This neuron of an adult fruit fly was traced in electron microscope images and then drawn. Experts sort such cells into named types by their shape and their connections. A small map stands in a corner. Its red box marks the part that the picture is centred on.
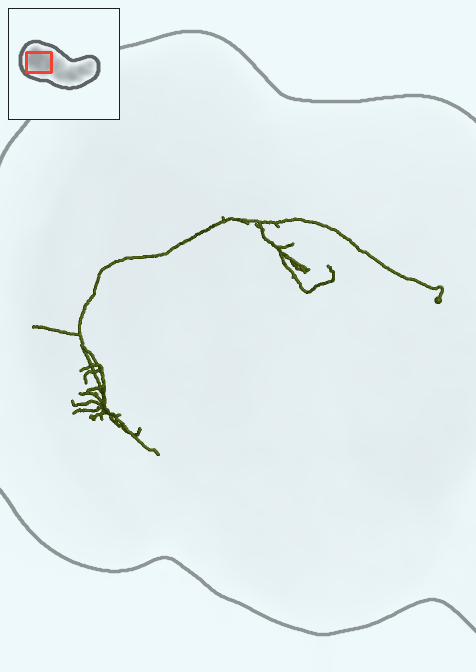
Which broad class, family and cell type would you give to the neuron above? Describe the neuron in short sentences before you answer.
Its cell body lies on the right of the picture. As drawn here it is wider than it is tall. This is a central-brain intrinsic neuron. Its family is hemilineage DM6_posterior. Its cell type is CB4096.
